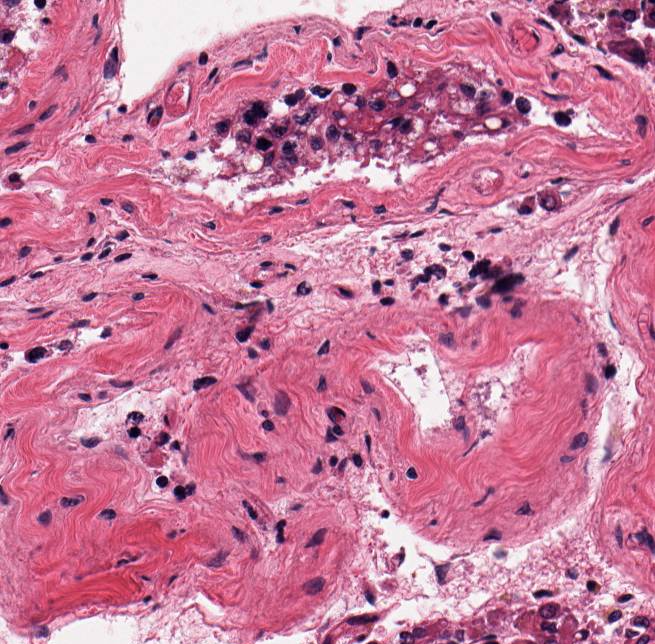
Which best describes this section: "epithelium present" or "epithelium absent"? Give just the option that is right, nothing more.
Epithelium absent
